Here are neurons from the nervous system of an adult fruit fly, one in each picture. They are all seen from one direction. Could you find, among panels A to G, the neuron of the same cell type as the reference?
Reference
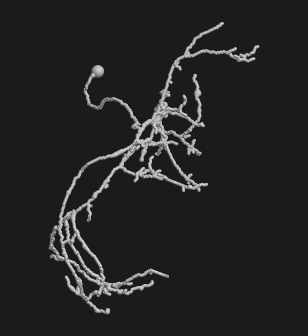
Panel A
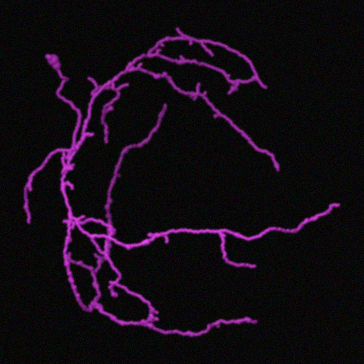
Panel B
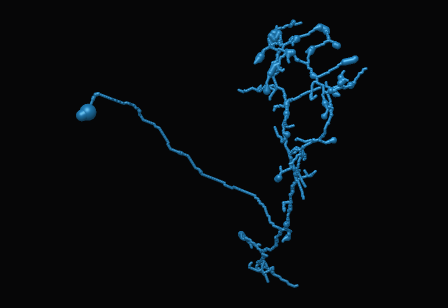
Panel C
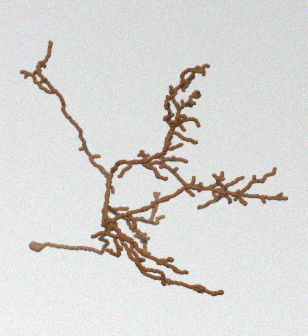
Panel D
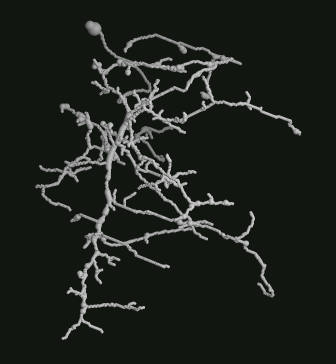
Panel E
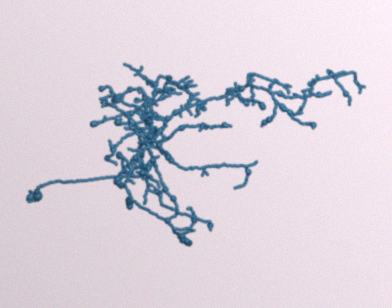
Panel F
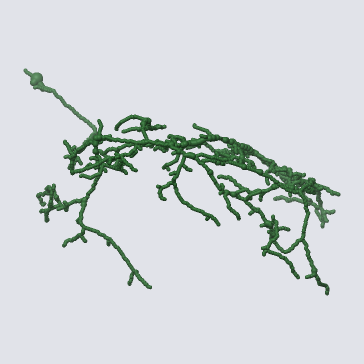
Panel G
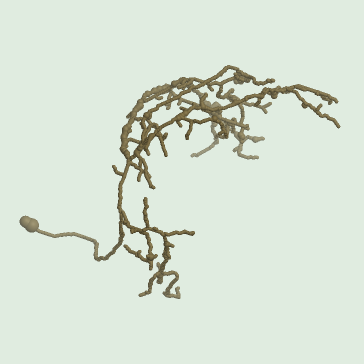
G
